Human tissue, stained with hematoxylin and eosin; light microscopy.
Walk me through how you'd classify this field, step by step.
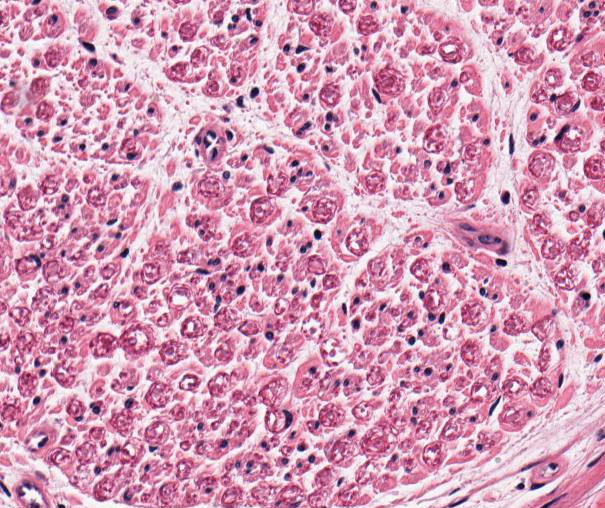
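Mostly nerve fascicle, cut straight across. Look at the round fibre profiles: a pink core inside a pale ring crossed by fine pink strands, axons in their sheaths.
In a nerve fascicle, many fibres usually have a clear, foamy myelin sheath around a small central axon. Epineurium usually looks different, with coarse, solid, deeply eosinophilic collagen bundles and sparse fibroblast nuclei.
The profiles come in mixed sizes, large and small side by side. Thin pale septa split the packed fibres into several compartments, and small dark round to oval nuclei are dotted singly between profiles.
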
